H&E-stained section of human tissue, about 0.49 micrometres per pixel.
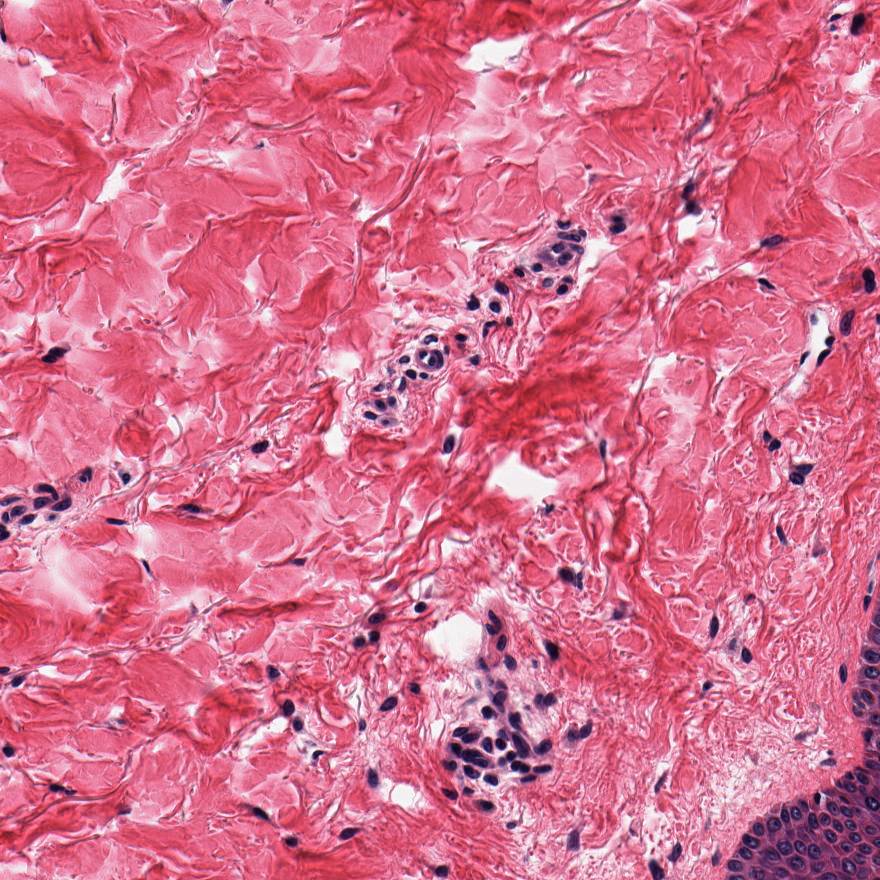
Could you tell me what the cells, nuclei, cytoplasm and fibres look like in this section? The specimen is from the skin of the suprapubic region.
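Nearly the whole field is dense pink collagen. Its bundles are thick, and they interlace in haphazard directions. Sparse single spindle-shaped nuclei sit between them. Down in the bottom right corner there's a small edge of stratified squamous epithelium, its basal nuclei crowded.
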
